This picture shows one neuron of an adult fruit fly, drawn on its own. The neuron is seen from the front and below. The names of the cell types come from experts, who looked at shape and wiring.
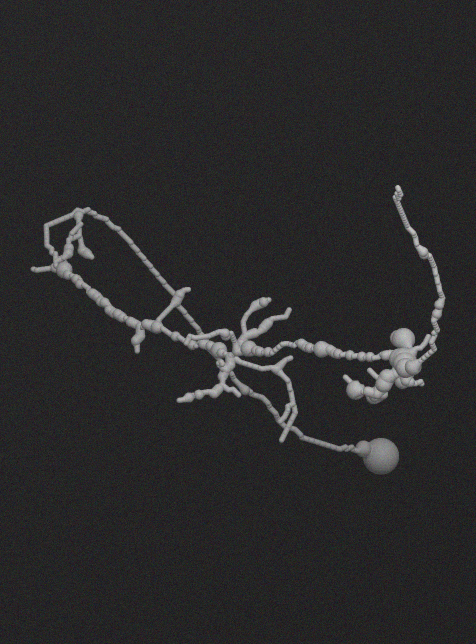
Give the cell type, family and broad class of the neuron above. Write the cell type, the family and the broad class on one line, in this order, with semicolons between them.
C2; C; optic-lobe intrinsic neuron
